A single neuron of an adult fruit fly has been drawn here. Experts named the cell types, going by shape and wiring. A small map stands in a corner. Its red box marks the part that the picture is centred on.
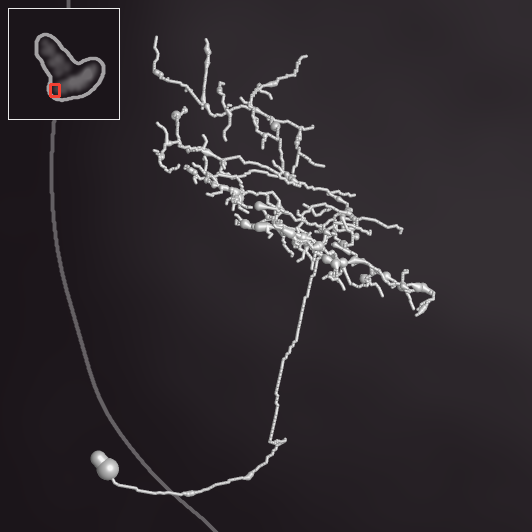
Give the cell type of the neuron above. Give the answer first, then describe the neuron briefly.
Its cell type is Cm16. This is an optic-lobe intrinsic neuron. The cell body can be seen at the lower left of the picture. Dozens of branch ends can be seen.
